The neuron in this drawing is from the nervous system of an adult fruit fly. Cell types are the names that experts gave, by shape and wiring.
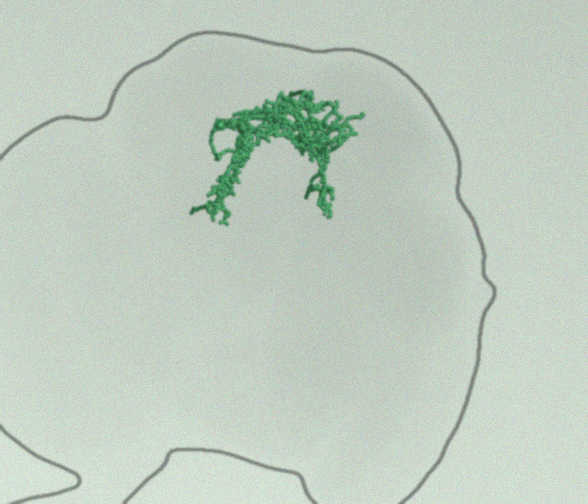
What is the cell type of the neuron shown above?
ATL022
